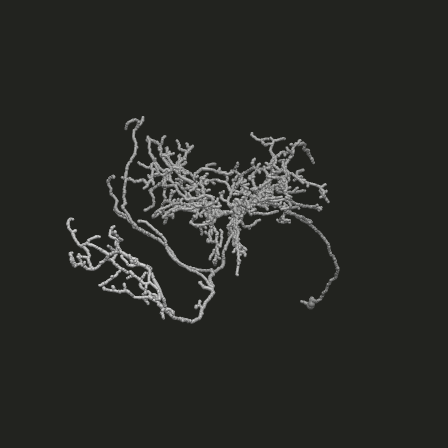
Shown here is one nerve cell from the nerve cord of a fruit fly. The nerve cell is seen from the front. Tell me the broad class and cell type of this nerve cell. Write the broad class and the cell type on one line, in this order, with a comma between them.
ascending neuron, INXXX063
